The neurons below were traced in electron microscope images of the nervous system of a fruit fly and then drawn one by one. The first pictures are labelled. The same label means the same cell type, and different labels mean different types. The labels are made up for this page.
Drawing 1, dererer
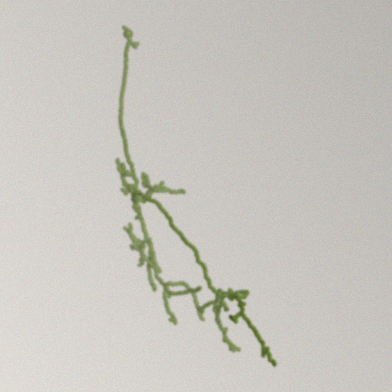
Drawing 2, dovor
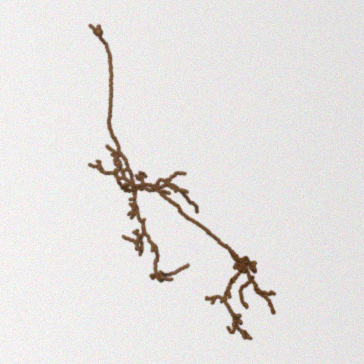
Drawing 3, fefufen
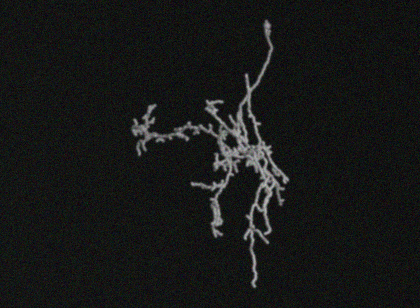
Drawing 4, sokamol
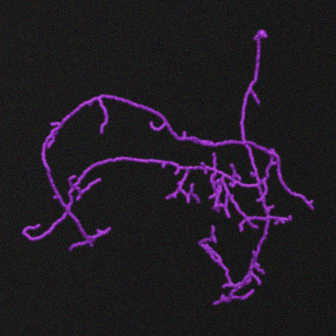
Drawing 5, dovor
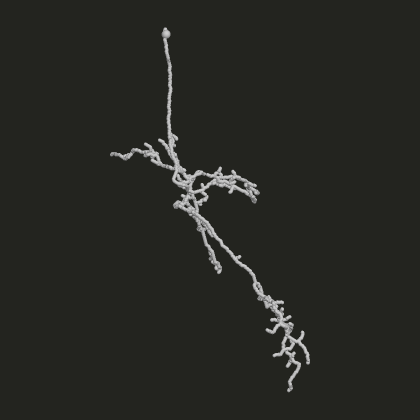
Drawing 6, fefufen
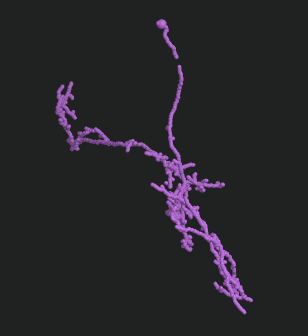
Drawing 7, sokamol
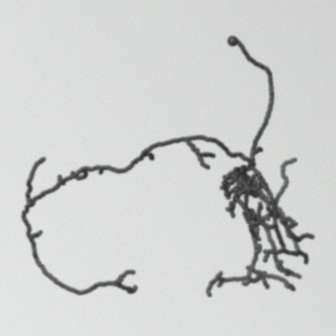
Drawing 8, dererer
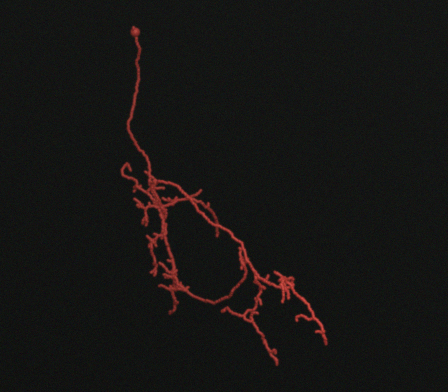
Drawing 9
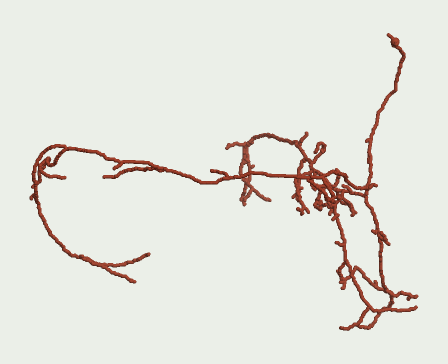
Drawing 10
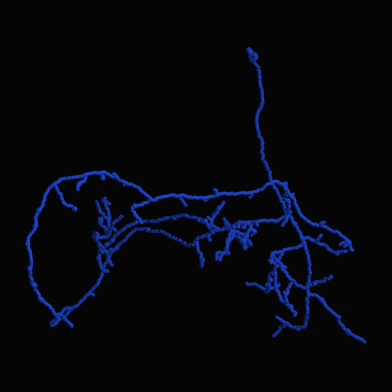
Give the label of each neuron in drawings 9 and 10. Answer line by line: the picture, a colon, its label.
9: sokamol
10: sokamol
